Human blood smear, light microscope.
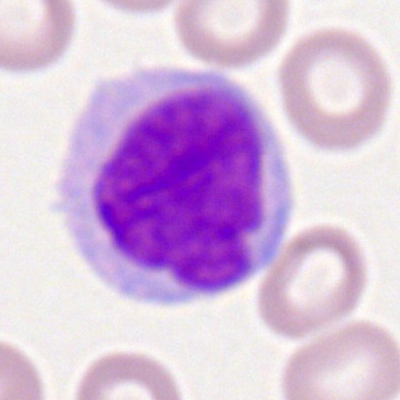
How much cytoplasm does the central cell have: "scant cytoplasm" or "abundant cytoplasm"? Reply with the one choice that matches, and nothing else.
Scant cytoplasm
